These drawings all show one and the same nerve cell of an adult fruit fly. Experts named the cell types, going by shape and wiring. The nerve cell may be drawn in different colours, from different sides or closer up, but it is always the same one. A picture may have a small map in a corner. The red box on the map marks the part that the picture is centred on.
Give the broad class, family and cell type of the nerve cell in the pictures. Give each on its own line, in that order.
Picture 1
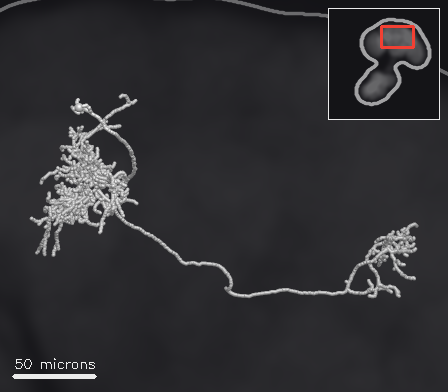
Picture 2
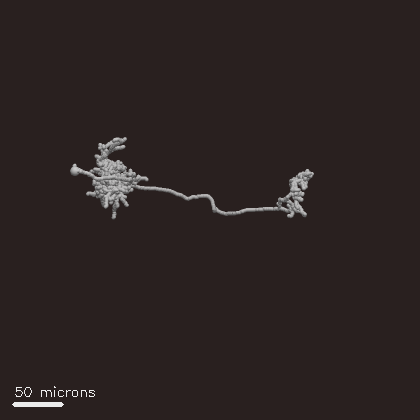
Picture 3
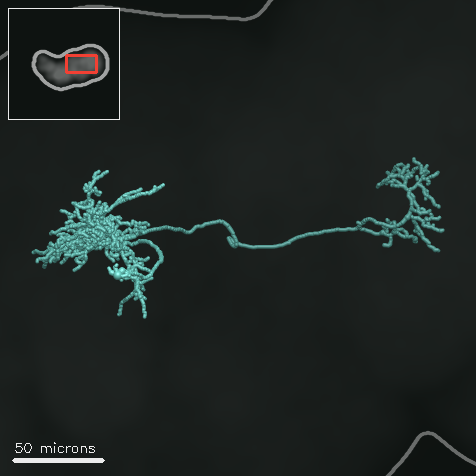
central-brain intrinsic neuron
hemilineage VLPa2
PVLP020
